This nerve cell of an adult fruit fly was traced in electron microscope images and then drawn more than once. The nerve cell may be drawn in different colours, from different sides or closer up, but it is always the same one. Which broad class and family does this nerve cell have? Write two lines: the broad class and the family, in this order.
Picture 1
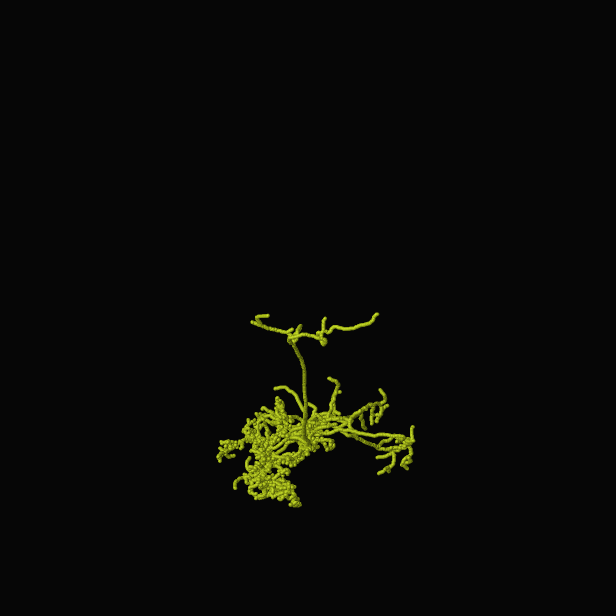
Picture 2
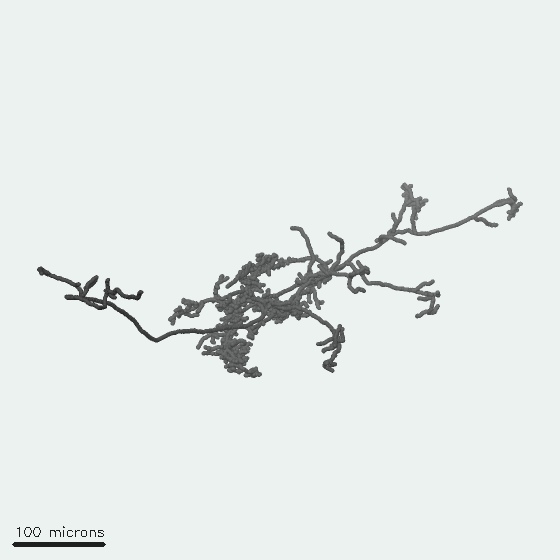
ascending neuron
hemilineage 04A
